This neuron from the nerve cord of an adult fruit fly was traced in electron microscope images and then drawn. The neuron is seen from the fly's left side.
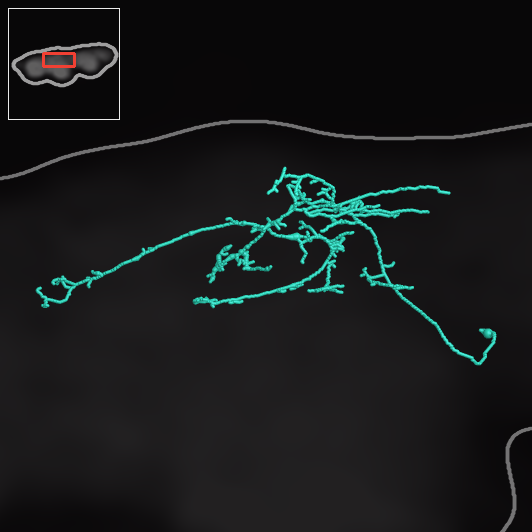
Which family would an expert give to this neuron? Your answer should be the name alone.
hemilineage 03B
